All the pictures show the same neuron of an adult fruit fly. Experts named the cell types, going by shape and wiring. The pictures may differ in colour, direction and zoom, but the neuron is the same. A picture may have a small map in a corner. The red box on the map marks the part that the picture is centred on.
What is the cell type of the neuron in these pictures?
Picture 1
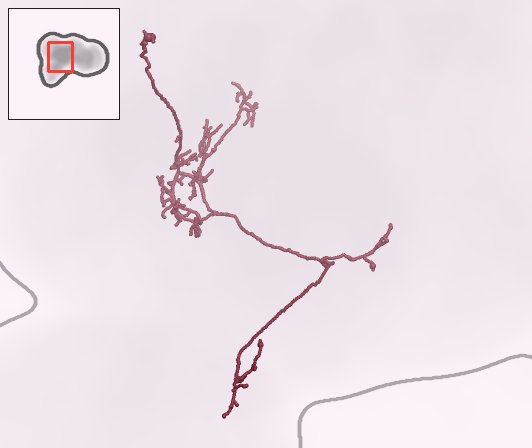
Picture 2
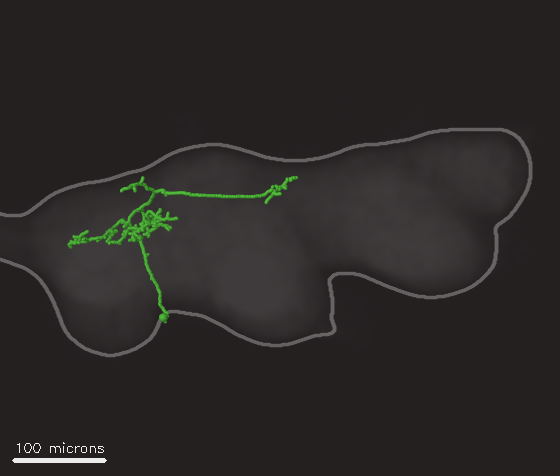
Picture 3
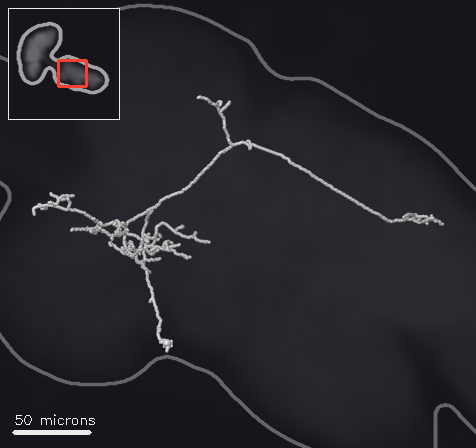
IN06A067_d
